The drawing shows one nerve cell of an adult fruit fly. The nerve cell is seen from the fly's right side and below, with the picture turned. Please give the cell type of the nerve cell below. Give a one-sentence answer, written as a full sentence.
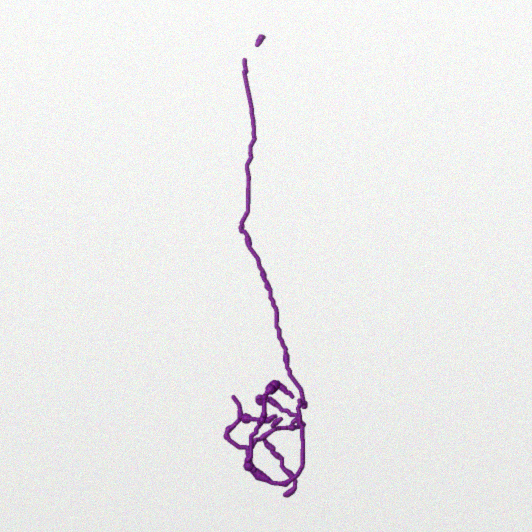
As its cell type, this nerve cell has ORN_VL1.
